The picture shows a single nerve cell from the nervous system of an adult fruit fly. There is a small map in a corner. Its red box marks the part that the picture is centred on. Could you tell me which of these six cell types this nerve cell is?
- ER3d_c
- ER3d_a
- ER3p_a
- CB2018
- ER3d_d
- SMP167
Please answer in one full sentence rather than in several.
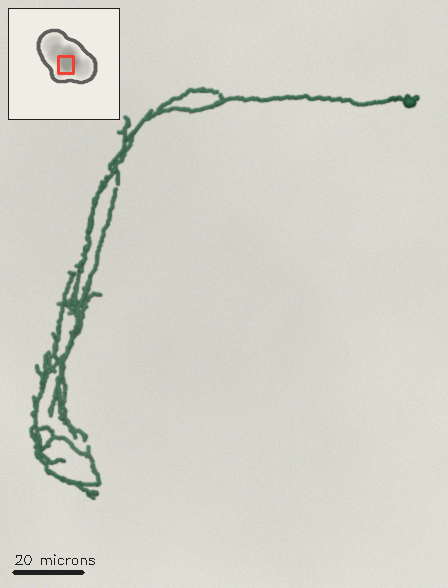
What this nerve cell is, by cell type, is SMP167.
